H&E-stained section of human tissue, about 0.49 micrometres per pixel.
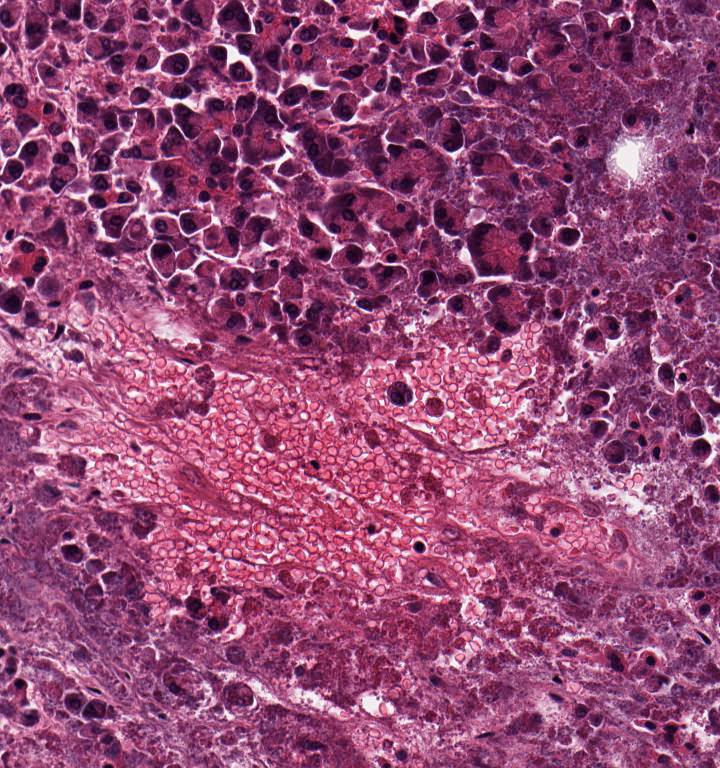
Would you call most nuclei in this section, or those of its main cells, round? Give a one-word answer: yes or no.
Yes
